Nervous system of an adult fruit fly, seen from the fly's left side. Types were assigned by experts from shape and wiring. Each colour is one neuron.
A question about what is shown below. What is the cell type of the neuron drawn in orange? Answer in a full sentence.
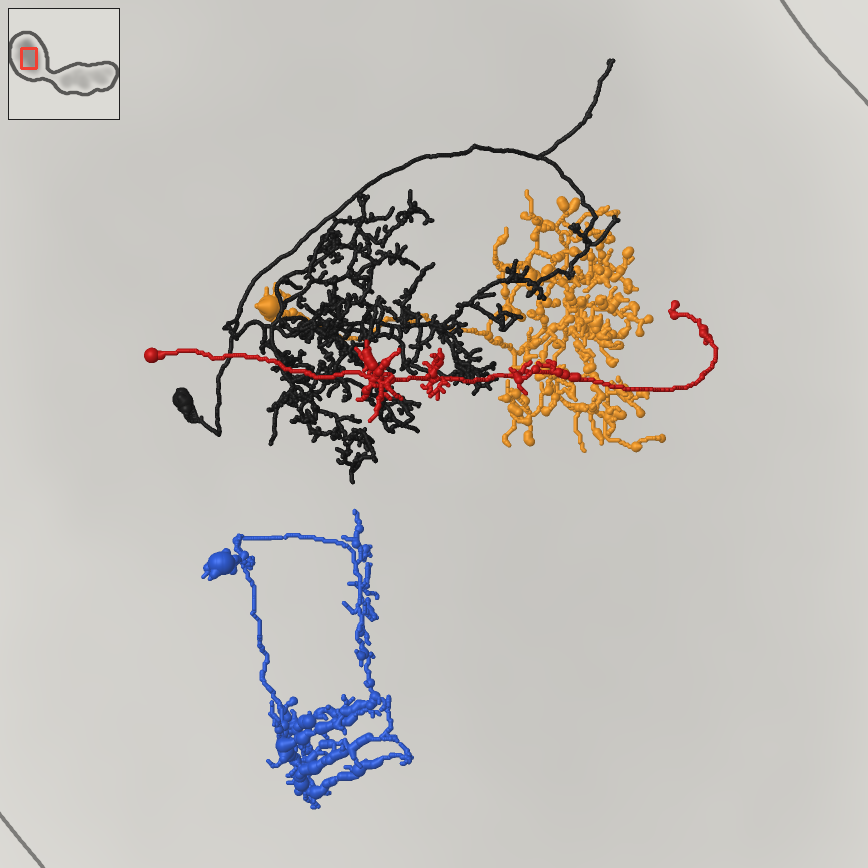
The cell type is Dm1.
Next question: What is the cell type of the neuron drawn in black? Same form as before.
The cell type is MeLo1.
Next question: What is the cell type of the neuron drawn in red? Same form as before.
The cell type is Tm3.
